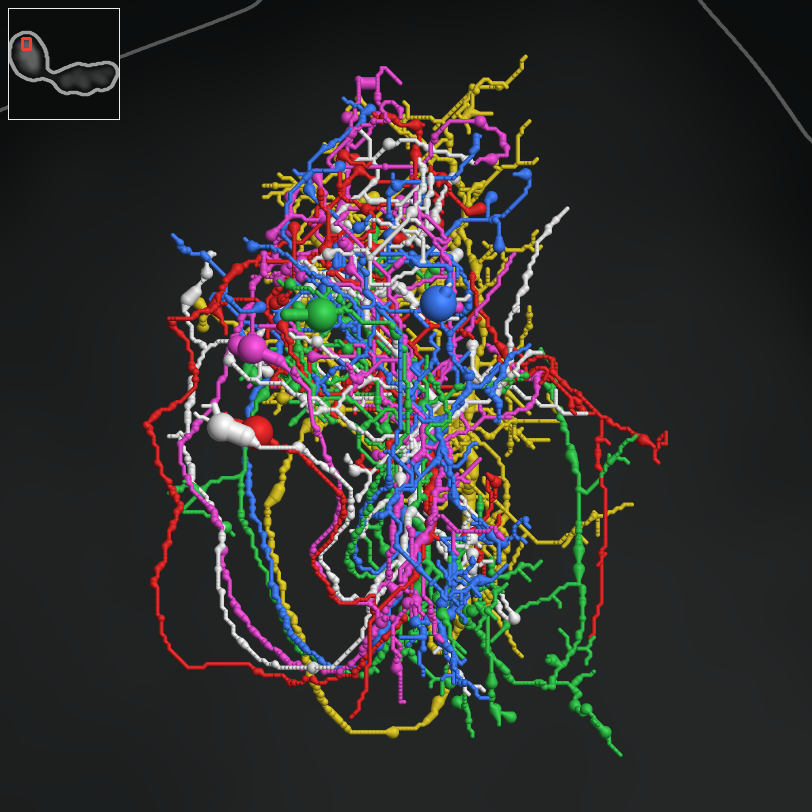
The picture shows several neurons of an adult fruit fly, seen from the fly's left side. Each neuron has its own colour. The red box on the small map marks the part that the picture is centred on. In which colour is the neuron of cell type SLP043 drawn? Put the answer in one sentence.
The colour is red.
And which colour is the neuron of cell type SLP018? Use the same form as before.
The colour is blue.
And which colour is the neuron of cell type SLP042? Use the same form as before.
The colour is white.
